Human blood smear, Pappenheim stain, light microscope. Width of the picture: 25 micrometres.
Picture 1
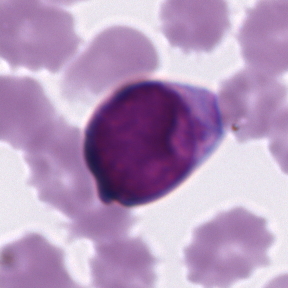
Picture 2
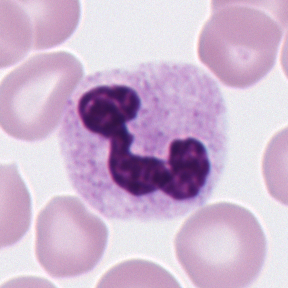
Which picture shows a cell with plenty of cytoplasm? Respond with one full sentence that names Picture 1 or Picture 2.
Picture 2 shows a cell with plenty of cytoplasm around its nucleus.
